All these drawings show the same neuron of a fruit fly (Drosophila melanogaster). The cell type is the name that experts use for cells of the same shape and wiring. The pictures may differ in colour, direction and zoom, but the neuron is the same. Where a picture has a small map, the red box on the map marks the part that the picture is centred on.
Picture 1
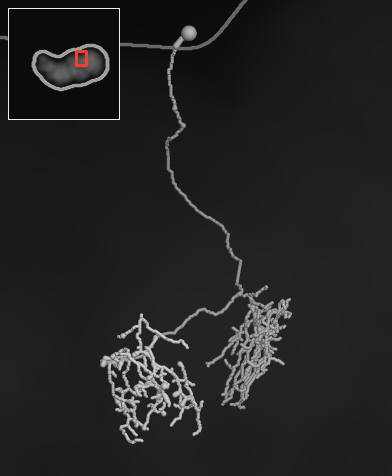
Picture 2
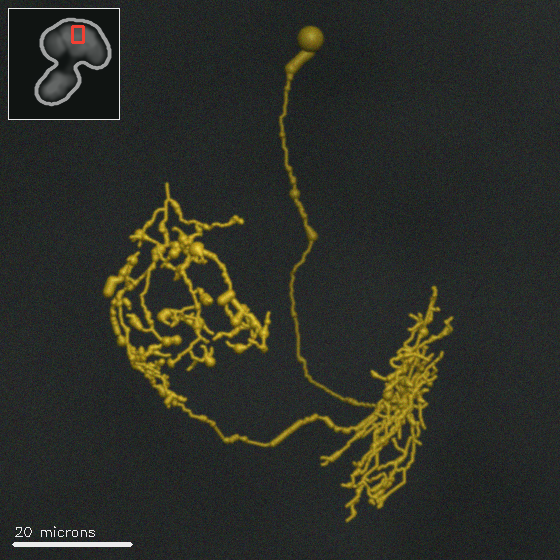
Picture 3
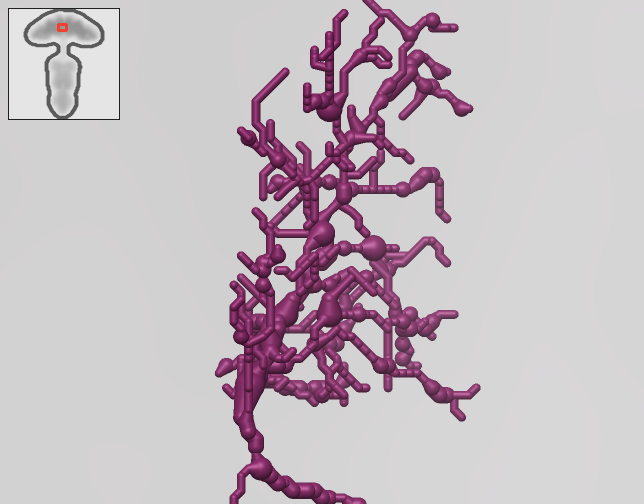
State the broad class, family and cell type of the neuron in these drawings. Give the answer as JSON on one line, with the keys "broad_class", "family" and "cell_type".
{"broad_class": "central-brain intrinsic neuron", "family": "class CX", "cell_type": "hDeltaJ"}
